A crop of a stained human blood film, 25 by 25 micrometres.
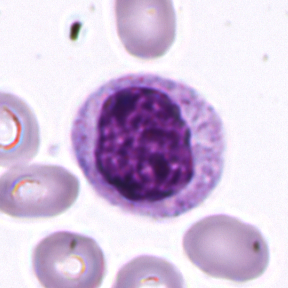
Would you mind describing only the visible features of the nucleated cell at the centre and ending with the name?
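Measuring about 13 micrometres across, the cell contains a single oval nucleus without lobes, about 10 by 9 micrometres, which fills about 60% of the cell's area. The chromatin is dark purple and coarsely clumped, with paler gaps between the clumps. Cytoplasm forms a rim that is wider on the right side of the nucleus than on the left, and it holds fine, dust-like purple granules. The name for this cell is metamyelocyte.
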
